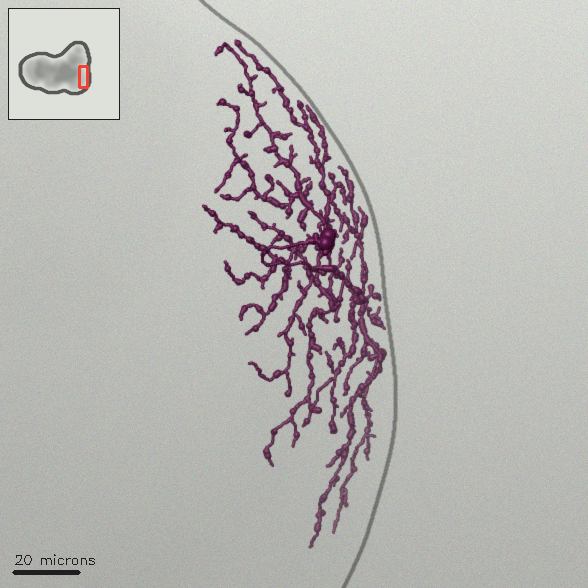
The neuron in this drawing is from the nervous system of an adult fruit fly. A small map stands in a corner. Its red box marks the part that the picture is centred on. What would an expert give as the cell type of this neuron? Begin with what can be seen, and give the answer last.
The cell body is in the middle of the picture. From top to bottom in the picture it spans about 160 microns. The picture shows dozens of branch ends. It is an optic-lobe intrinsic neuron. Its cell type is Dm14.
